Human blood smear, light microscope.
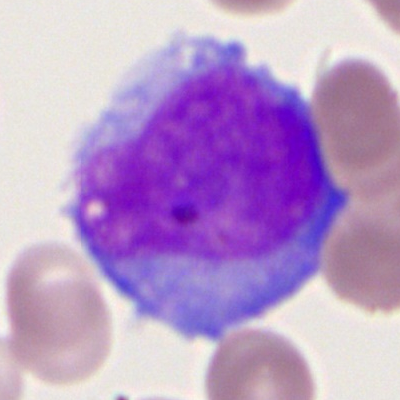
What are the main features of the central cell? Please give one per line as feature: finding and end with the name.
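Outline: roughly round
Cytoplasm: no distinct granules
Edge: upper left frayed into small fringe-like projections
Nucleus: single small dark dot near the centre
Name: myeloblast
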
